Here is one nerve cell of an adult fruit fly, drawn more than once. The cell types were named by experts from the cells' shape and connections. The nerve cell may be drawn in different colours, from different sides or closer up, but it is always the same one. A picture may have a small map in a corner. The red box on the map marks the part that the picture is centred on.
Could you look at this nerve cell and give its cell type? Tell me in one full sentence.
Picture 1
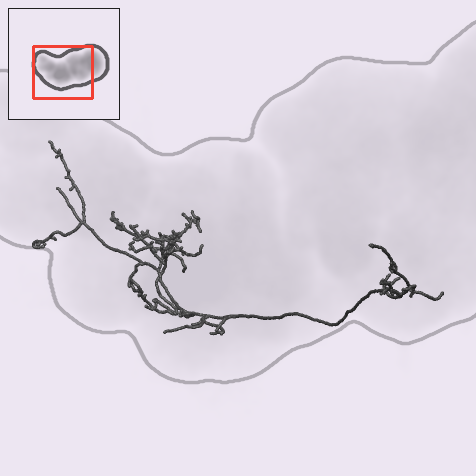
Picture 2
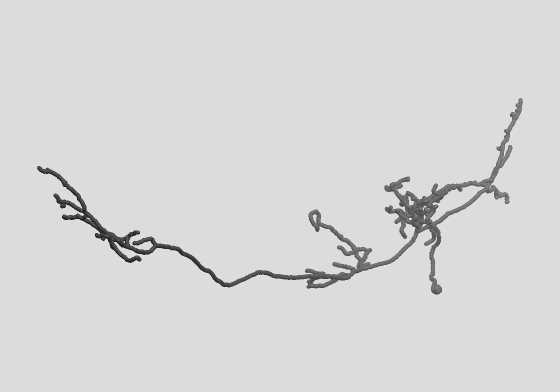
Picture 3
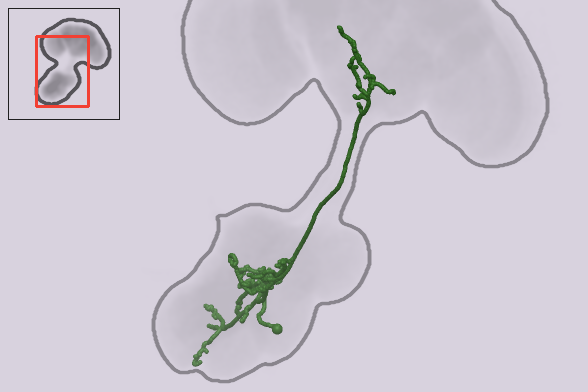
This nerve cell is a member of the AN05B049_c cell type.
